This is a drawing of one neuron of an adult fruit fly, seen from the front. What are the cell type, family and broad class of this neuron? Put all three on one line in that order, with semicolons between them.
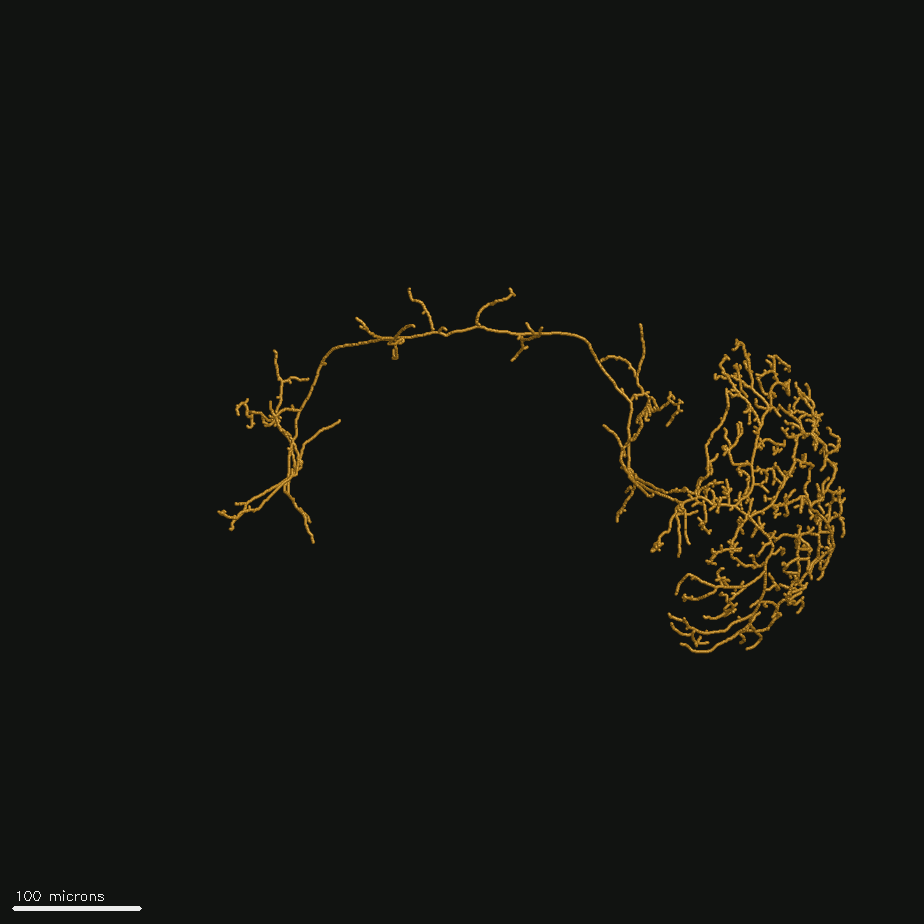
MeVPaMe1; MeVPaMe; visual projection neuron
